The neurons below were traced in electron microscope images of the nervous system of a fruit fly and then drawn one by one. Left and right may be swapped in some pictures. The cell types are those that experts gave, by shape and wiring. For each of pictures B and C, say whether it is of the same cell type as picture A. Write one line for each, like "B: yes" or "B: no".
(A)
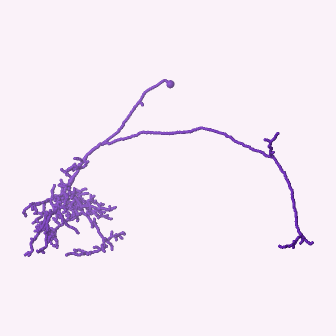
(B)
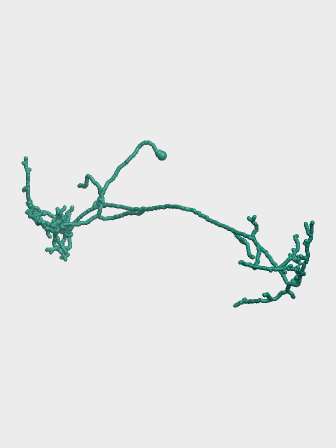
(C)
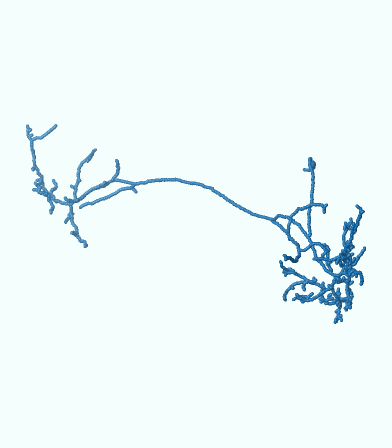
B: no
C: no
